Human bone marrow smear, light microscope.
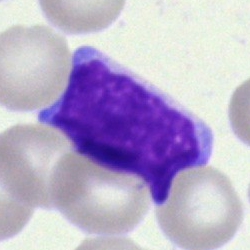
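Blast, the central cell in this stained bone marrow smear. Its outline is elongated and angular, roughly rectangular. The nucleus takes up nearly all of it, so very little cytoplasm remains. A short pointed tail juts from the lower edge, and there are no vacuoles that I can make out.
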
